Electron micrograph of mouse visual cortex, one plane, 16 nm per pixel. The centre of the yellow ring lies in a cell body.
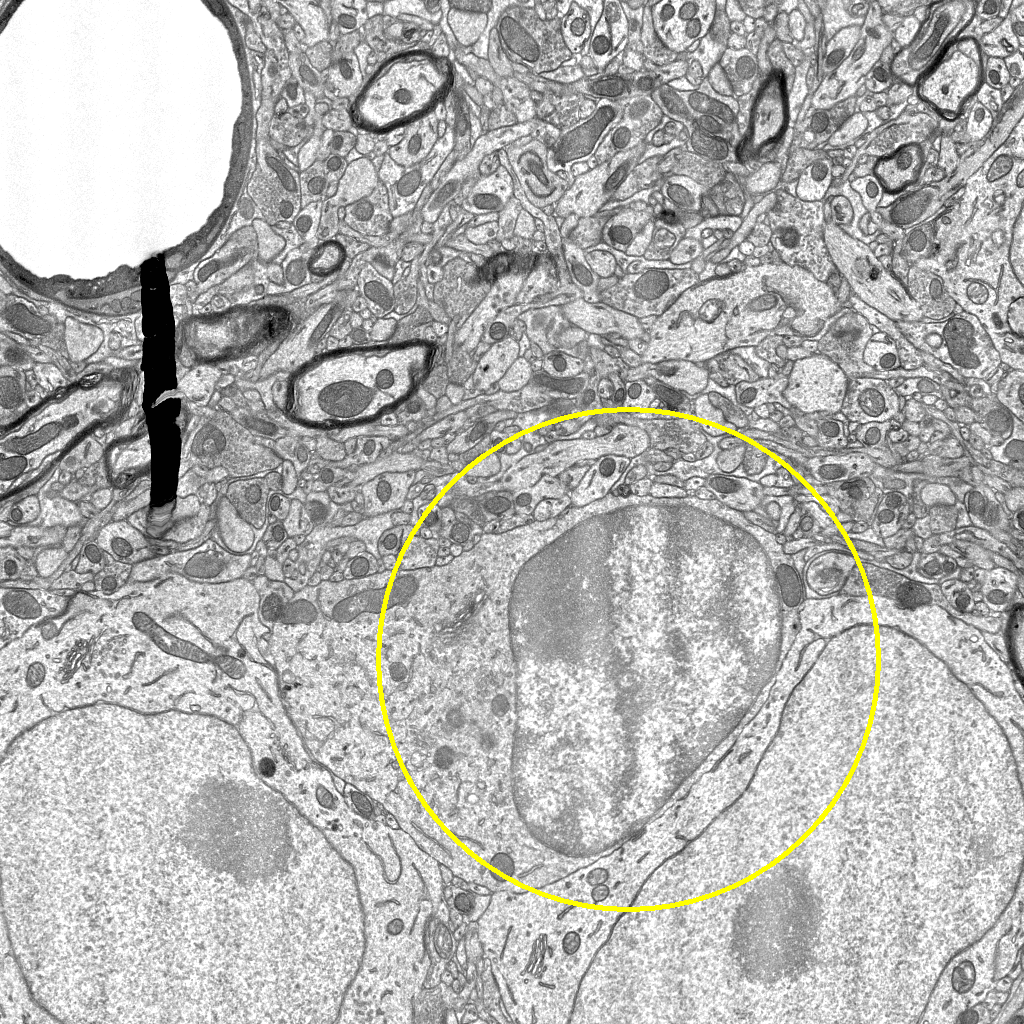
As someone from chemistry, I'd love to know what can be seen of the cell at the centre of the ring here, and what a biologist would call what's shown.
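This nucleus is an elongated oval, broad at its upper end and narrowing toward the lower end. Its chromatin falls into alternating dark and pale bands running roughly from top to bottom, and the envelope runs smoothly with no deep folds. The cytoplasm makes a broader rim on the left of the nucleus than on the right. So that's an oligodendrocyte.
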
